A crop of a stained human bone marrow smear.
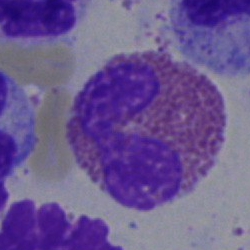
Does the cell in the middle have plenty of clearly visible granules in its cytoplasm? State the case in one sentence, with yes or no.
Yes, visible granules are present in great number in its cytoplasm.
